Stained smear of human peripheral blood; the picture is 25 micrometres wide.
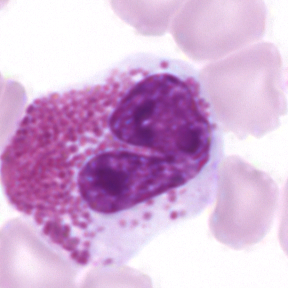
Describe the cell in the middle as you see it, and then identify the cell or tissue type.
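Two lobes make up the nucleus, which lies in the right half of the cell. Many round red-pink granules fill the cytoplasm, though a pale, granule-poor area shows below and to the right of the nucleus. This cell is an eosinophil.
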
